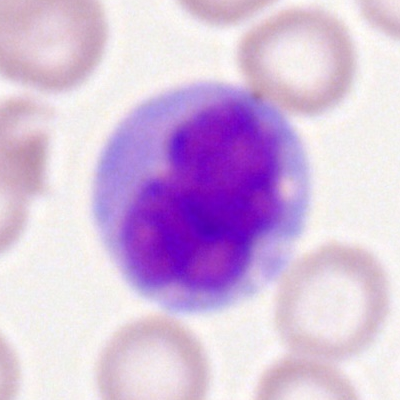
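Monocyte, the cell in the middle of this stained blood smear. Its nucleus is irregular and folded into lobes, and it takes up more than half of the cell. The cytoplasm is a pale bluish-lavender, and you'll see its rim is wider on the left side than on the right.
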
